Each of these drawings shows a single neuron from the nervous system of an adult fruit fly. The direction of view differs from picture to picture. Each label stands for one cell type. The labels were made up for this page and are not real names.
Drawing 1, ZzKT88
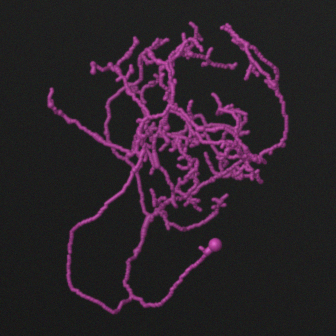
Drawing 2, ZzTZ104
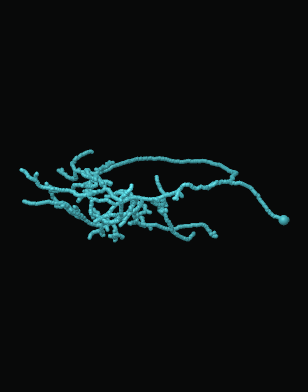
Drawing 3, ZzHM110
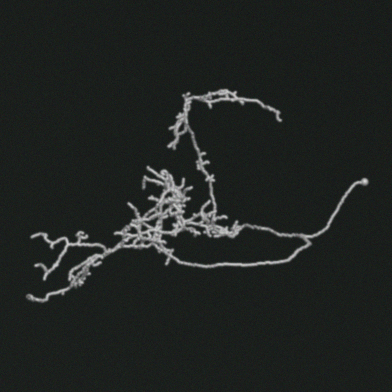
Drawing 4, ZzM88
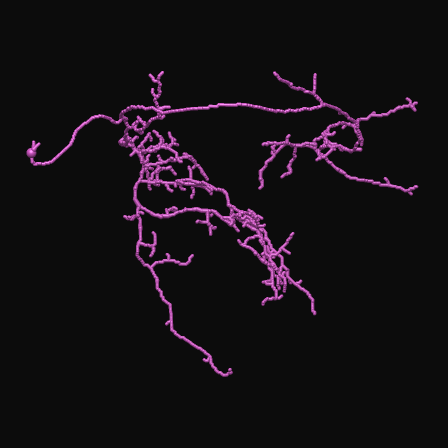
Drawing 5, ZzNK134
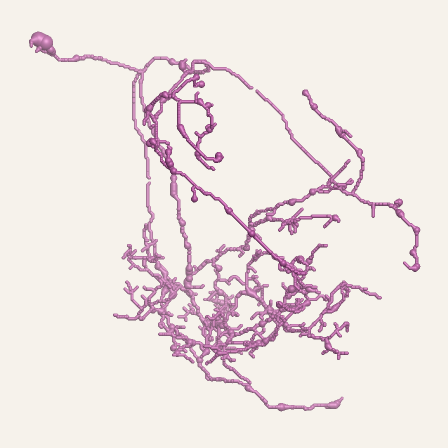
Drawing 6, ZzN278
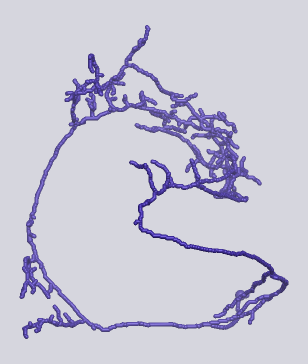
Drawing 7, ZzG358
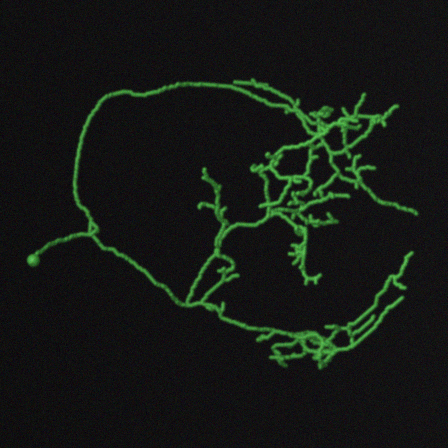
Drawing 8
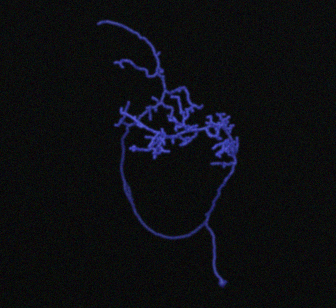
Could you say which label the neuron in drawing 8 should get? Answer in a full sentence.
It belongs to ZzM88.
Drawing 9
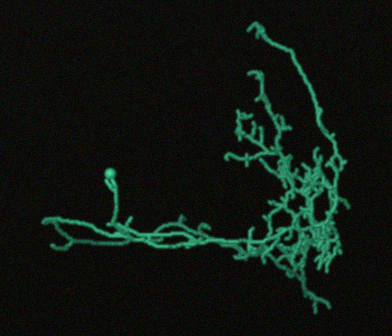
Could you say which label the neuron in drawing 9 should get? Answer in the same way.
It belongs to ZzM88.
